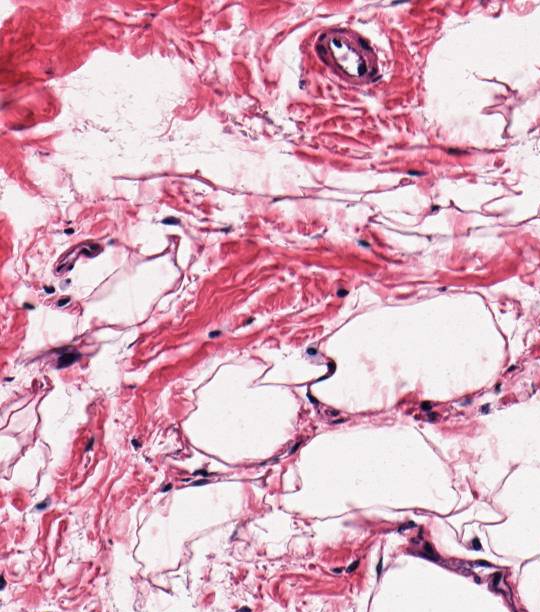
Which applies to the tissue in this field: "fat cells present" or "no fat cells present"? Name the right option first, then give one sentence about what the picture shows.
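Fat cells present. Large empty fat cells occupy the lower right part of the field.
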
